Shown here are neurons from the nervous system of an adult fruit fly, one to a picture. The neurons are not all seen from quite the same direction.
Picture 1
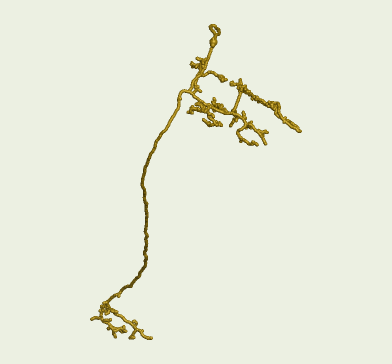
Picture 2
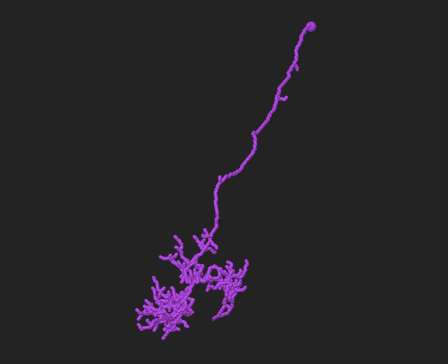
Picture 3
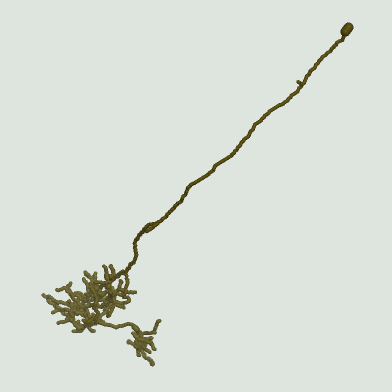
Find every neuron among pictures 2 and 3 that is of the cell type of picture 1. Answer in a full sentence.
None of them is of the same cell type.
